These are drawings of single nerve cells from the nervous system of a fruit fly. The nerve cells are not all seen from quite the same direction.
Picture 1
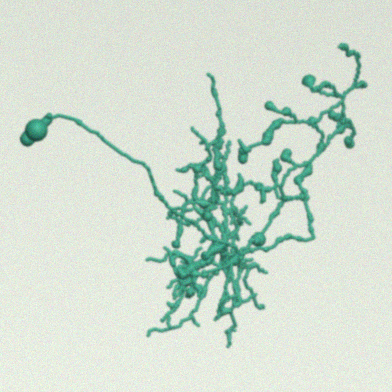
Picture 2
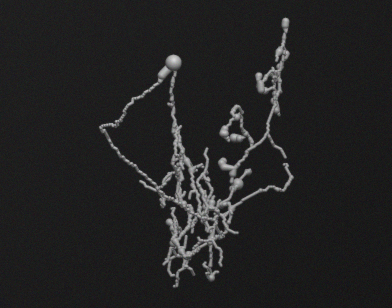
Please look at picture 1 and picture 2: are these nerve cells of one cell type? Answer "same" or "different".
same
